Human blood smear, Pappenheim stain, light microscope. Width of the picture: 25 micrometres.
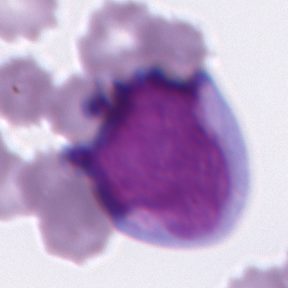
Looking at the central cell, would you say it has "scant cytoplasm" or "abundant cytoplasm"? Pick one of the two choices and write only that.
Scant cytoplasm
